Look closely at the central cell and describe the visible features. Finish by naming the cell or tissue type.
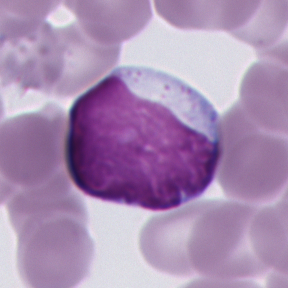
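The central cell has a roughly round outline with a smooth edge. Its nucleus fills most of the cell, and cytoplasm remains only as a crescent along the upper right. A few small reddish-purple granules lie scattered in that cytoplasm. No hair-like projections stand out from the surface. This is a large granular lymphocyte.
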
